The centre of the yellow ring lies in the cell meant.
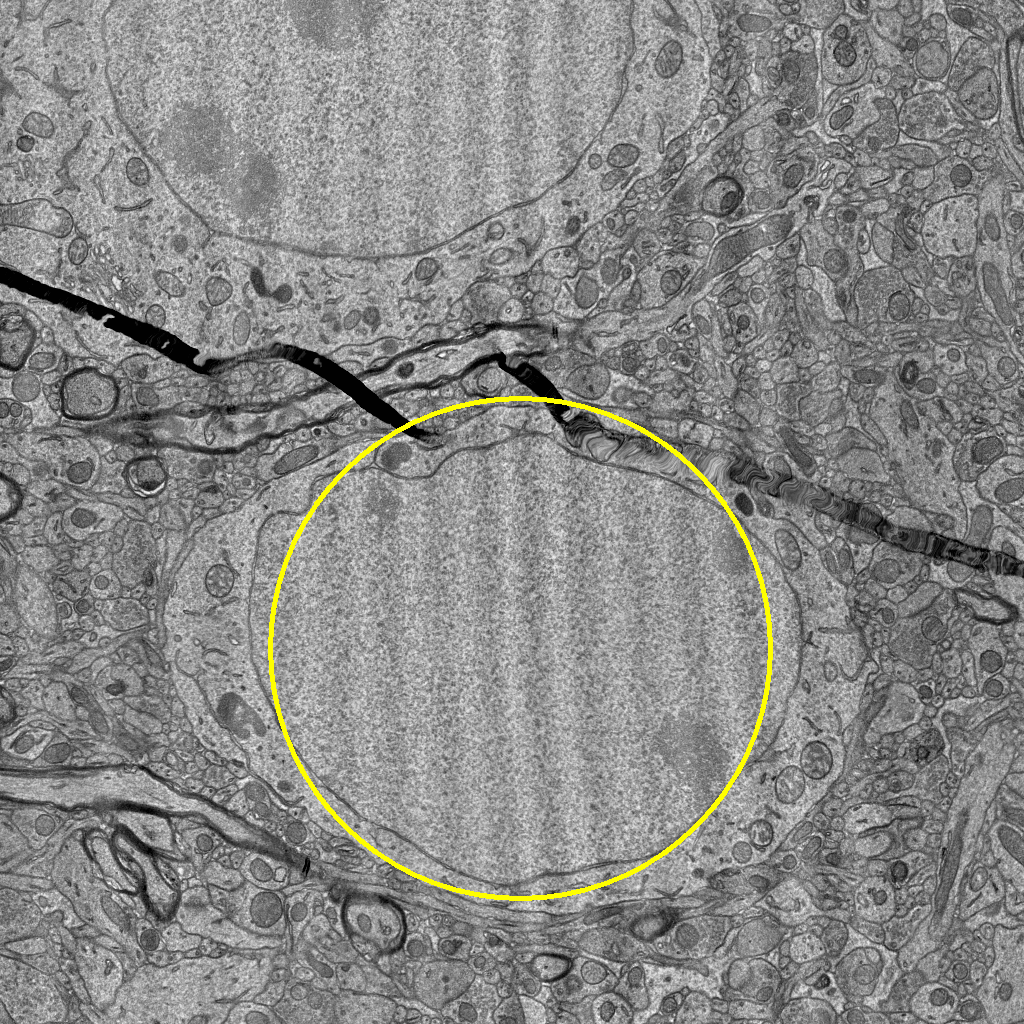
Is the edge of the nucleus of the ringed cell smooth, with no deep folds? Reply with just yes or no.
Yes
